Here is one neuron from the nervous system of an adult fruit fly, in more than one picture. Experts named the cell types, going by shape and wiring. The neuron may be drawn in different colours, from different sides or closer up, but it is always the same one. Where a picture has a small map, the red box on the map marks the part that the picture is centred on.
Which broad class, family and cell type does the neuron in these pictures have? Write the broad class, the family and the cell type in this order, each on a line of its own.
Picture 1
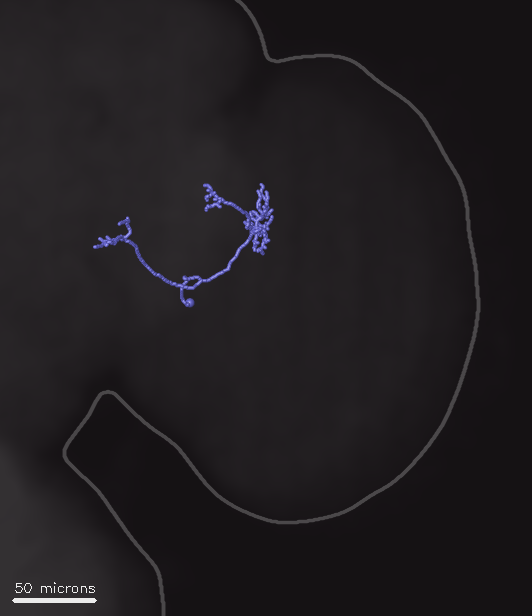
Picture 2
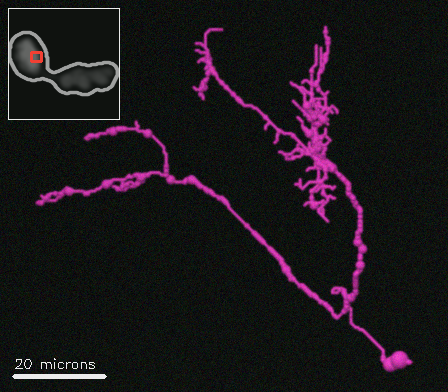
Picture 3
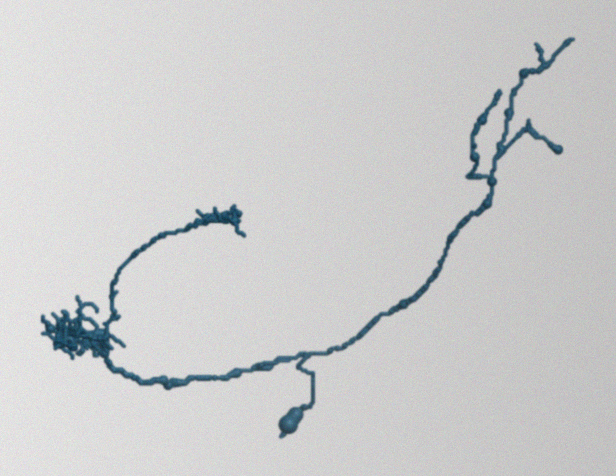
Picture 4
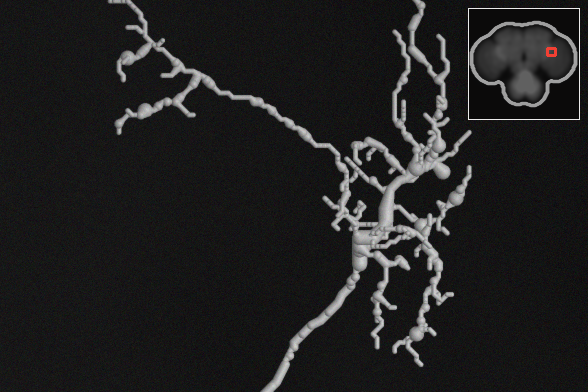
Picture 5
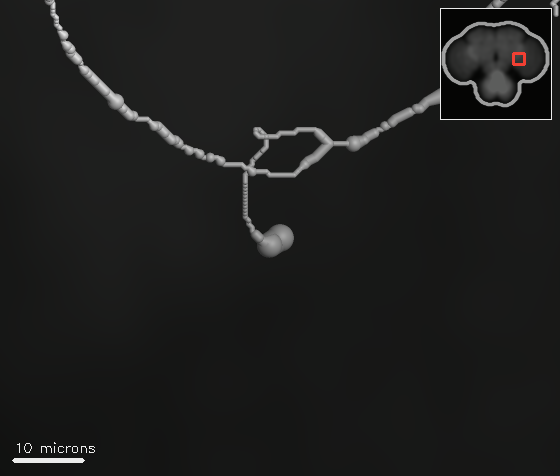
visual projection neuron
LLPC
LLPC2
